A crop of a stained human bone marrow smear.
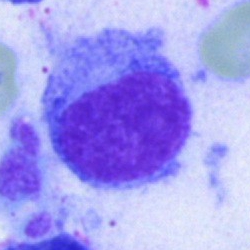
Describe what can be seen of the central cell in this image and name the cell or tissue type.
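The nucleus, I notice, sits toward the lower right. Its chromatin looks finely stippled and evenly spread, with no coarse dark clumps. Blue cytoplasm forms a broad band above the nucleus but only a thin rim below. This is a hairy cell.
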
